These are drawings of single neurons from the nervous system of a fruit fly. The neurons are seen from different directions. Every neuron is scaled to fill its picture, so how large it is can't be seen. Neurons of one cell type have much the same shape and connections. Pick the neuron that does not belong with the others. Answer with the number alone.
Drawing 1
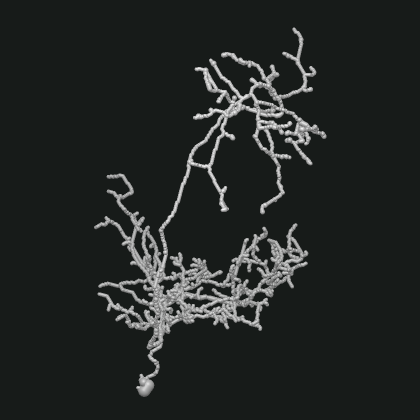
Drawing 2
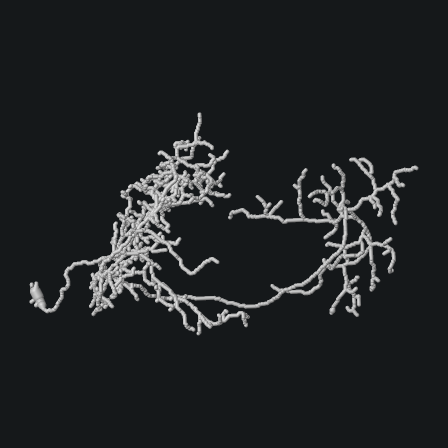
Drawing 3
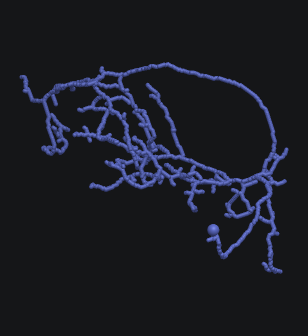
3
